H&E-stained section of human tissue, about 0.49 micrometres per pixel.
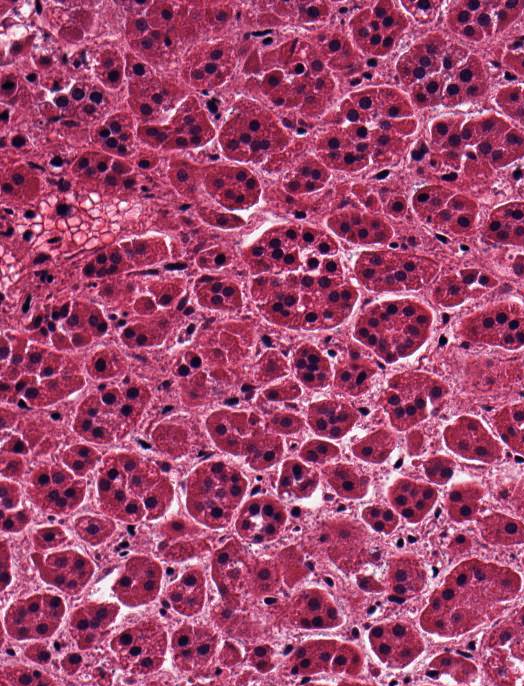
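Adrenal gland. Cells form rounded nests throughout, separated by thin stromal strands. Nest cells are polygonal with abundant granular pink cytoplasm. Small, dark, elongated nuclei lie in the thin septa. Left edge, upper third: a small group of cells with pale, finely vacuolated cytoplasm.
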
